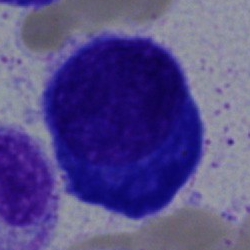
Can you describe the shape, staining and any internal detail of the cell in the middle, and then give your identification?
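First I notice the nucleus sitting off-centre toward the upper left. The cytoplasm makes a crescent, widest along the lower right, and its blue is deep and intense. As for the chromatin, it is dark and finely textured, with no coarse clumps. This is a plasma cell.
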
